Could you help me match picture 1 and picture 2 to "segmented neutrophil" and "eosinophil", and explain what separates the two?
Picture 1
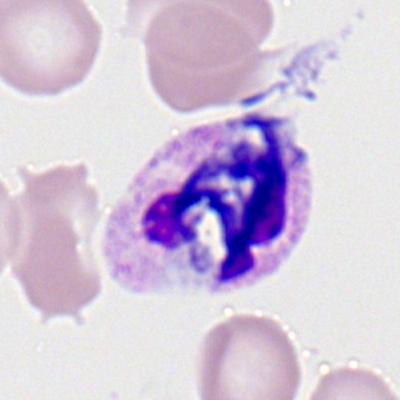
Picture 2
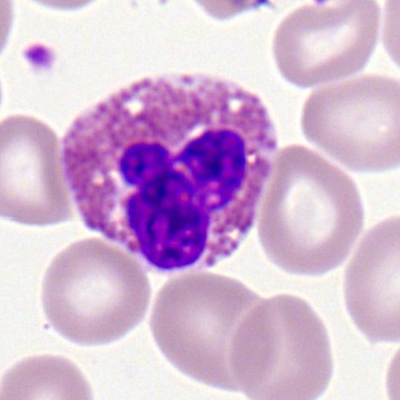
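Picture 1 is a segmented neutrophil; picture 2 is an eosinophil. The segmented neutrophil has a curved, twisted band of nucleus wrapped around a pale central gap, with dark purple, coarsely clumped chromatin. Its abundant, pale lilac-pink cytoplasm holds fine pink-violet granules scattered throughout. A small granular bluish fragment lies against its upper right edge. The eosinophil's abundant cytoplasm is instead packed with many coarse granules that tint it pinkish, and a few small clear spots lie among them near the top. Its chromatin is dense and deep purple, and its outline is roughly rounded with a slightly uneven edge. Neither nucleus shows nucleoli.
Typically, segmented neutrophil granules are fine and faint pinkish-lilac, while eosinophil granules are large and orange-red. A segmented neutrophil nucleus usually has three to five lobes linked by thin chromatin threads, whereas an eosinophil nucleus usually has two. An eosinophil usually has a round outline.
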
